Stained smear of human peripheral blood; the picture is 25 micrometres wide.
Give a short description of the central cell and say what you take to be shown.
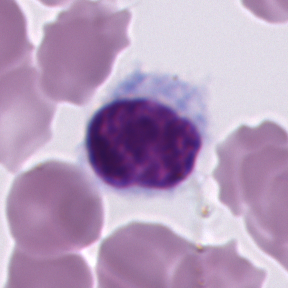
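Roughly oval nucleus here, smooth outline. Most of the cytoplasm sits above it, and that upper edge is ragged, with no distinct granules showing. That's a hairy cell.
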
